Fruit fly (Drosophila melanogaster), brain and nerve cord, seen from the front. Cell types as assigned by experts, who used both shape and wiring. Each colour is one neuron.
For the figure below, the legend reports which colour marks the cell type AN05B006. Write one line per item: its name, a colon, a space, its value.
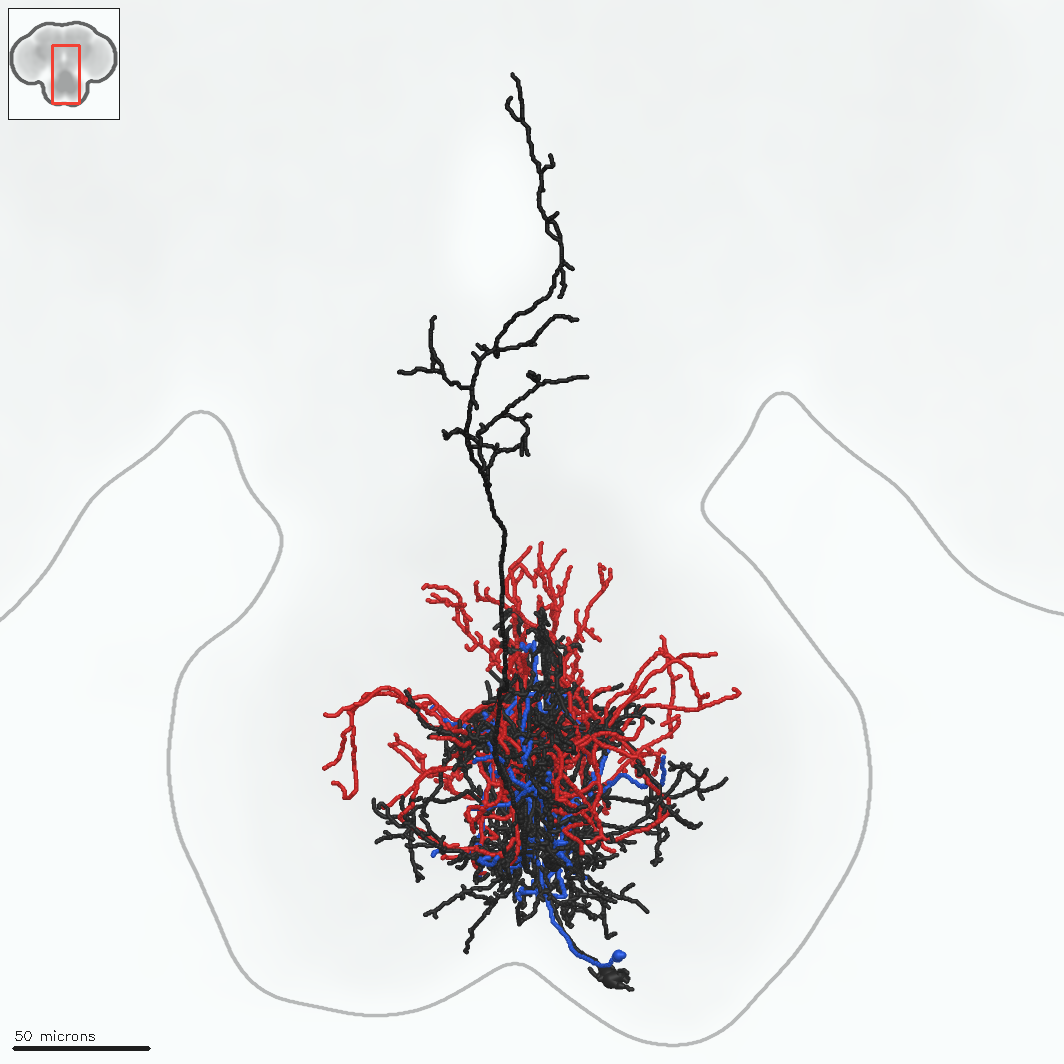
colour: black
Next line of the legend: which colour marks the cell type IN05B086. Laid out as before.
colour: blue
